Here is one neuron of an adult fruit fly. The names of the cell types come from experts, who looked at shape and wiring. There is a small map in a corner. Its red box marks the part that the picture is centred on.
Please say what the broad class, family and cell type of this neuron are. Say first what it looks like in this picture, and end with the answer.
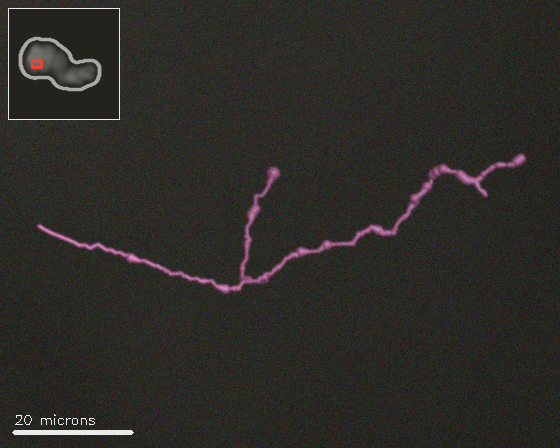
From left to right in the picture it spans about 80 microns. There are a dozen or fewer branch ends. Its broad class is sensory neuron entering the brain. The name of its family is class mechanosensory. The cell type is JO-EV1.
